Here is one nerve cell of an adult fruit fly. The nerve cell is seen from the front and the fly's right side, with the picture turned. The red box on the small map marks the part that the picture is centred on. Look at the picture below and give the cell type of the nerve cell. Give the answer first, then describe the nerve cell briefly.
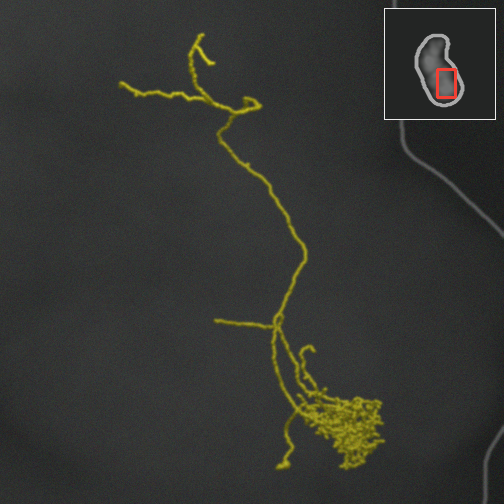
The cell type is AOTU008. This is a central-brain intrinsic neuron. The cell body can be seen at the bottom of the picture. As drawn here it is taller than it is wide.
